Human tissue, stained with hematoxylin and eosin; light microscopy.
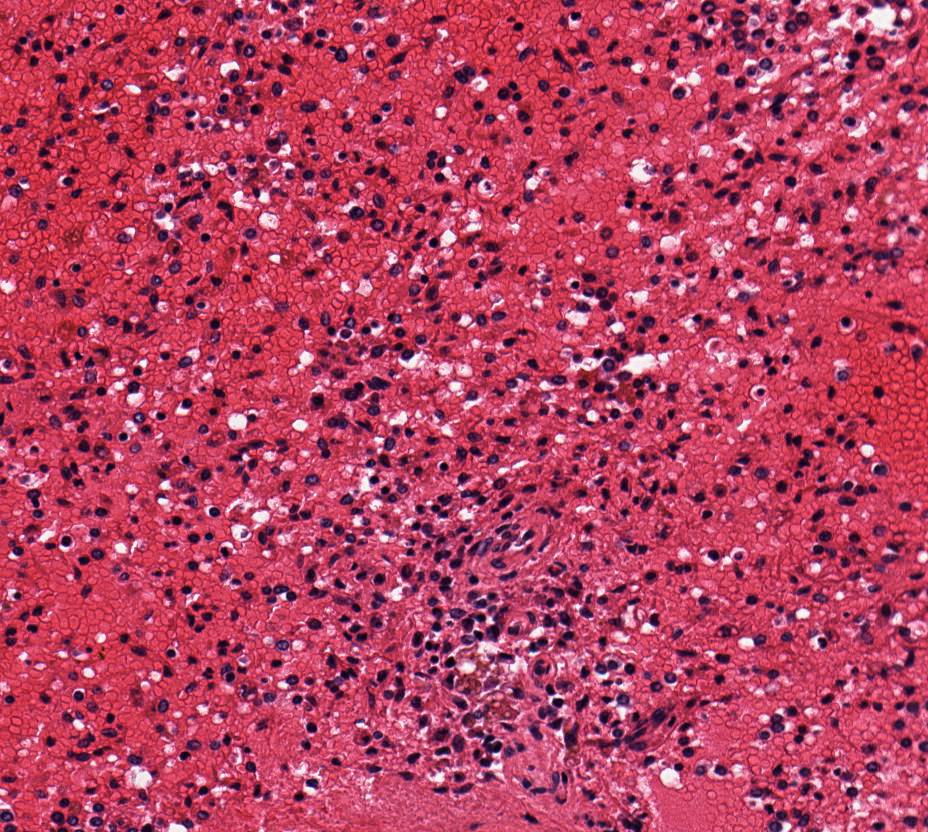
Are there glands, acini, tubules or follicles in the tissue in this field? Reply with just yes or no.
No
